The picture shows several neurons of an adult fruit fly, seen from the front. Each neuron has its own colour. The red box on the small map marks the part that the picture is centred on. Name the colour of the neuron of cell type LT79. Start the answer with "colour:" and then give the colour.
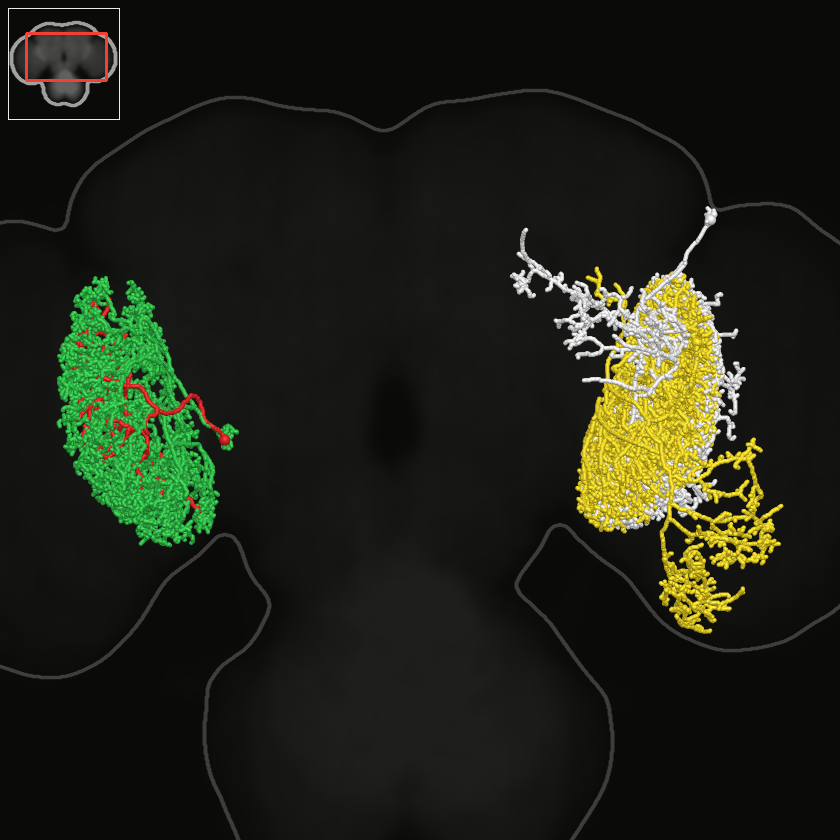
colour: white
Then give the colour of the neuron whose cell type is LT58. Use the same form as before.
colour: yellow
